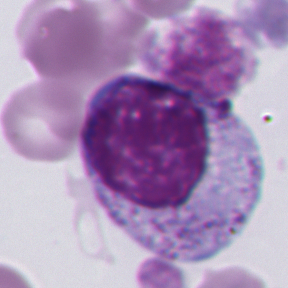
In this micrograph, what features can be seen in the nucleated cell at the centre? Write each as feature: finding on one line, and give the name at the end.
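Outline: roughly round, smooth edge
Nucleus position: off-centre, toward the upper left
Nucleus stain: dark purple
Cytoplasm: dotted throughout with fine purple granules
Name: myelocyte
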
